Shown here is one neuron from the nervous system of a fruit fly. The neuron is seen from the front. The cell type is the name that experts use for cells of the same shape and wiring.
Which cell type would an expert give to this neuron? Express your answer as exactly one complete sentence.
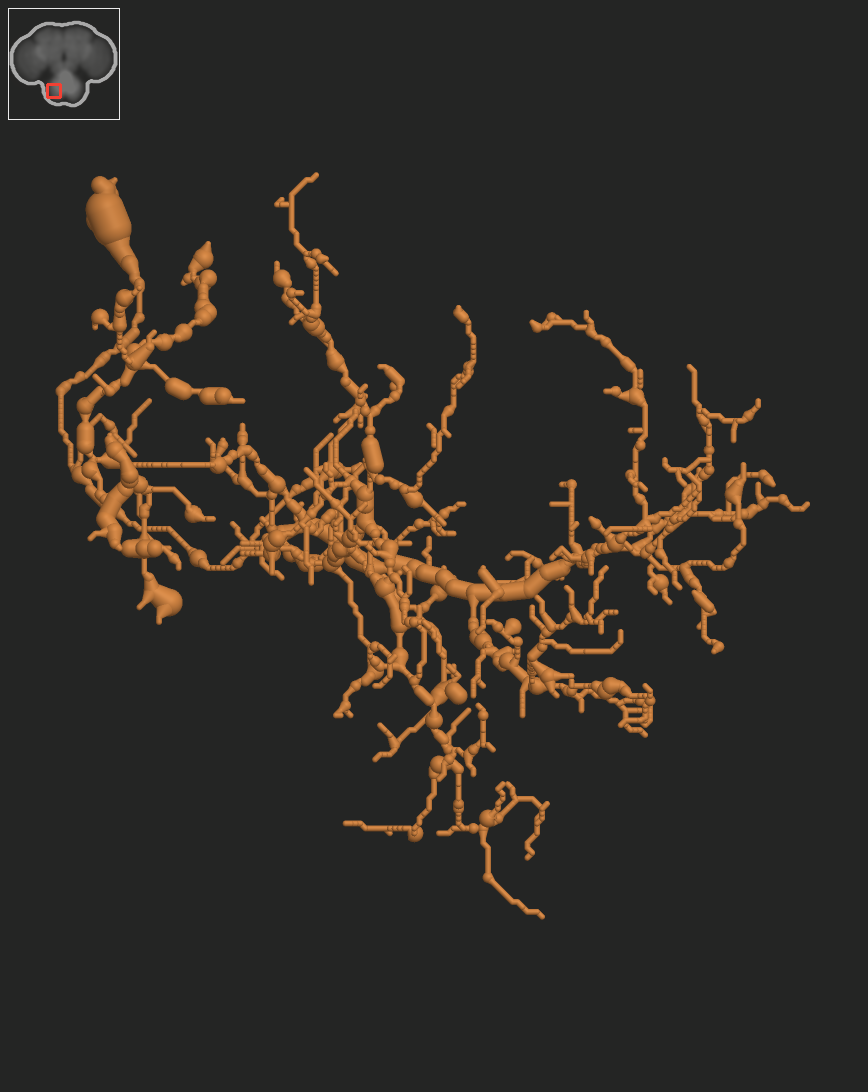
The cell type that fits this neuron is IN20A.22A035.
